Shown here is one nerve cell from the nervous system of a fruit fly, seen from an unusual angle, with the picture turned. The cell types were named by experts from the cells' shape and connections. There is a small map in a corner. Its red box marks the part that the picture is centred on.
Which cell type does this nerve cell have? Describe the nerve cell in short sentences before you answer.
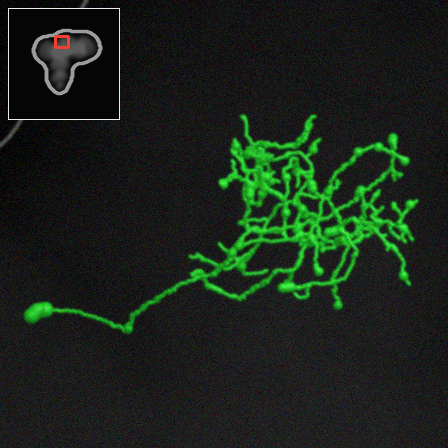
The picture shows dozens of branch ends. As drawn here it is wider than it is tall. It is a central-brain intrinsic neuron. Its cell type is lLN13.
